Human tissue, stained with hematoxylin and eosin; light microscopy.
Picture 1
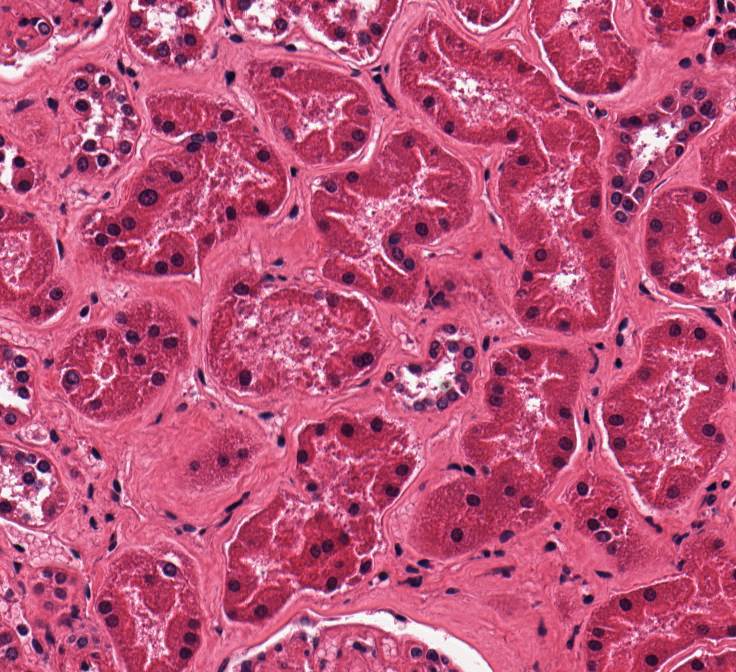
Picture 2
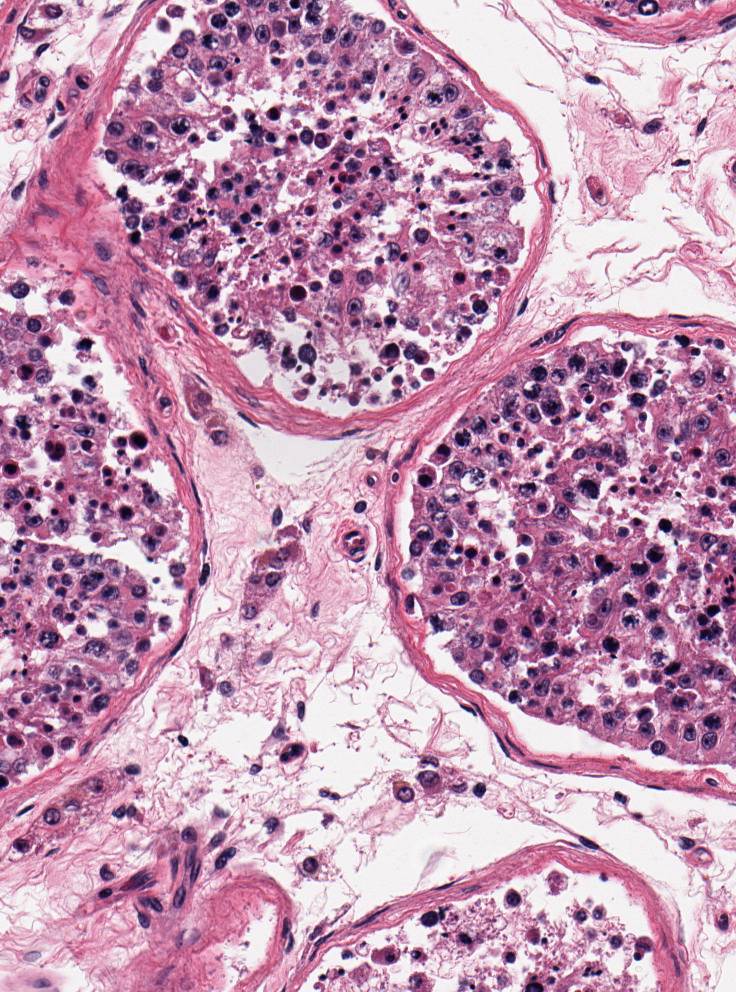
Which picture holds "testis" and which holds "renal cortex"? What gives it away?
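So picture 1 is renal cortex, and picture 2 is testis. In the first, closely packed round to oval tubules fill the field, mostly lined by one layer of cells with abundant, deeply eosinophilic, granular cytoplasm, and the larger lumens are narrow and irregular with pale, frayed pink material. The second has several large rounded tubules holding many small, densely dark nuclei, each bounded by a layered pink fibrous wall with flattened, elongated nuclei.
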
